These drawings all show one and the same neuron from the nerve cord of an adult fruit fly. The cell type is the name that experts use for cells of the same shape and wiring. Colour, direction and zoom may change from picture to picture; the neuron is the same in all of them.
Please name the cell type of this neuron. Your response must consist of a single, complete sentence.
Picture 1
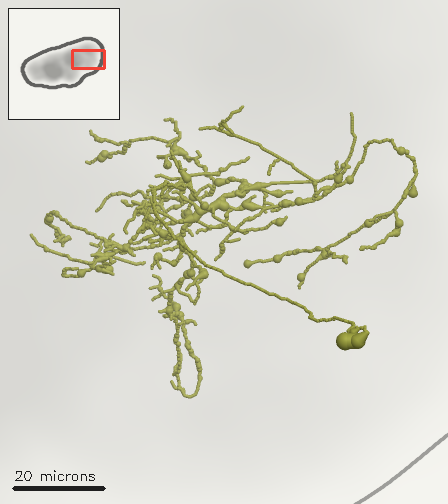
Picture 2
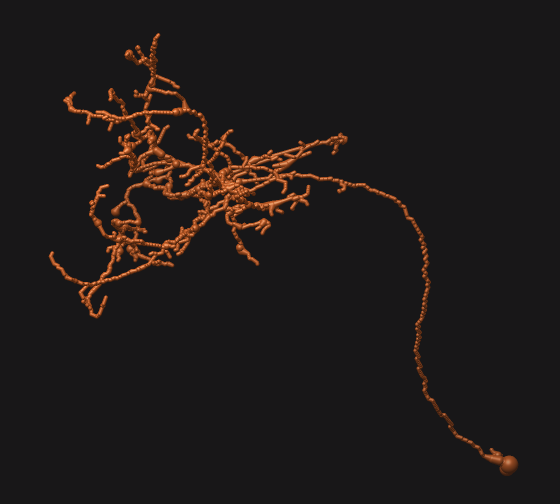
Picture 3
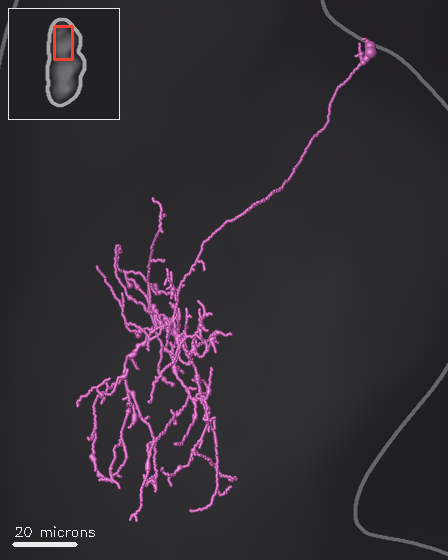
Among cell types, the one for this neuron is IN04B105.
